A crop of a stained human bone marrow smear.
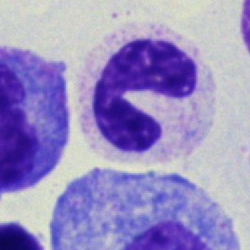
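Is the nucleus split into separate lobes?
No, it is a single curved, C-shaped band.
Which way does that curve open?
Its open side faces to the right.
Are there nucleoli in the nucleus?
None that I can see.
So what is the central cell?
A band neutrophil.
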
